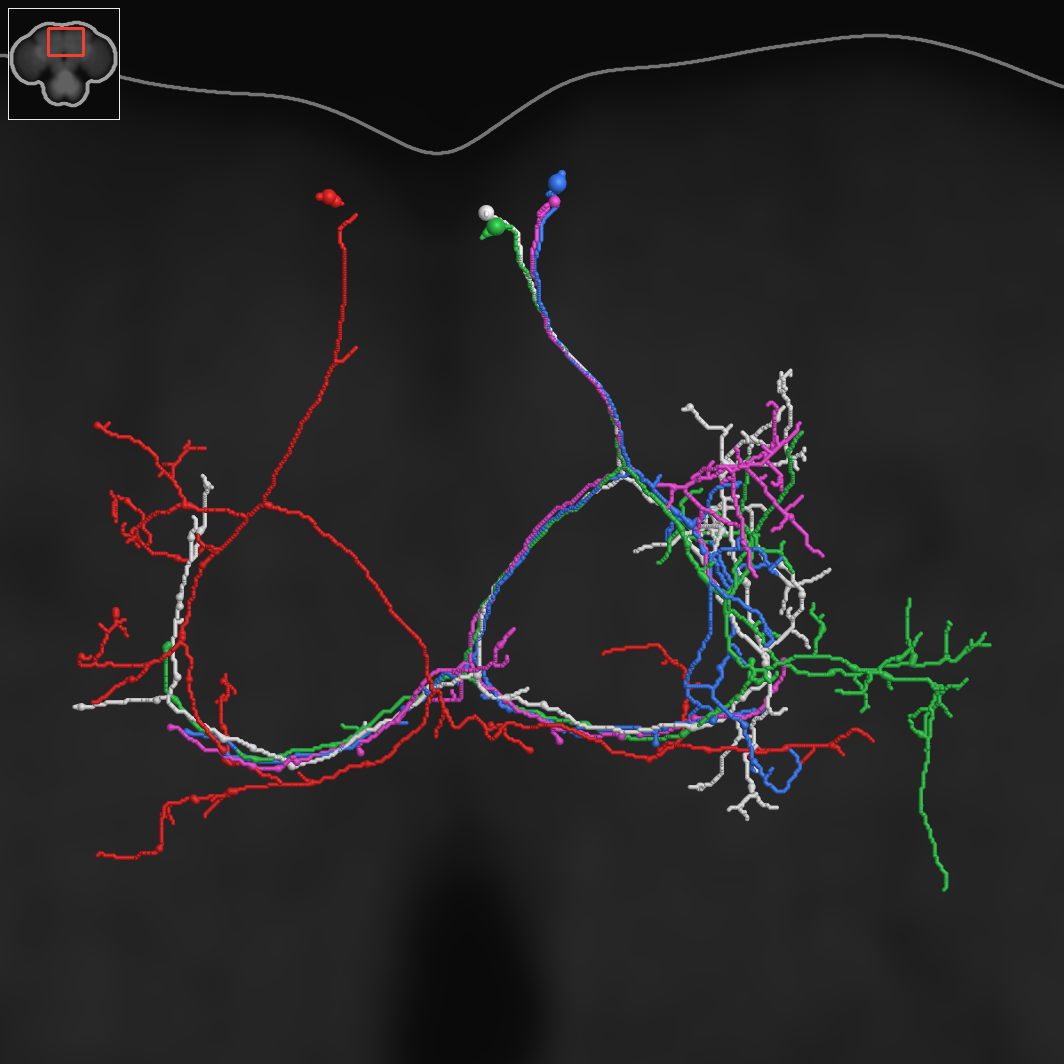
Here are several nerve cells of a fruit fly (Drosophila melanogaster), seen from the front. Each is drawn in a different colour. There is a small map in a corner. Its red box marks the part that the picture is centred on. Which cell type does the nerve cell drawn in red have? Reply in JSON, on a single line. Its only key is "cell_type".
{"cell_type": "CL048"}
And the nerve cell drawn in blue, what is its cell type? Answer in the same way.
{"cell_type": "CB3998"}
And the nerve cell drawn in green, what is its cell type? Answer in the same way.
{"cell_type": "CB1353"}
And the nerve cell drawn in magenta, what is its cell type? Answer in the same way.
{"cell_type": "CB1833"}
